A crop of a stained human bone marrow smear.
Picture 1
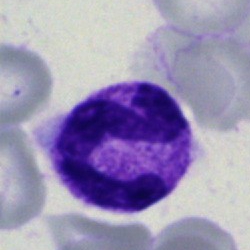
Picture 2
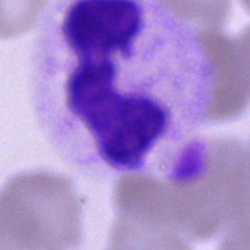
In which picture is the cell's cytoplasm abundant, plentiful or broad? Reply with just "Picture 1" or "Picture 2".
Picture 2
